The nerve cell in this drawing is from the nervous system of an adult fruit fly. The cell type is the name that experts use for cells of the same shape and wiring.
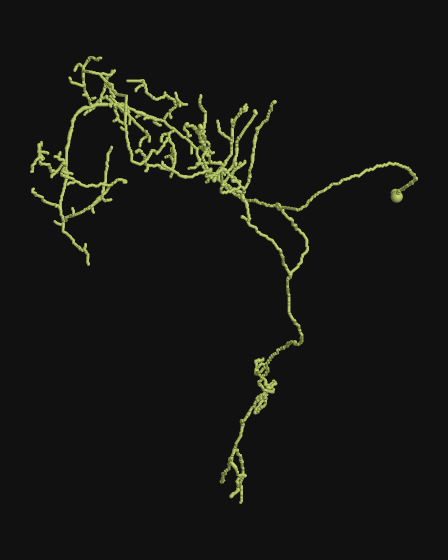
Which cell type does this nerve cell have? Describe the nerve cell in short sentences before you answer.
The picture shows dozens of branch ends. In this view it is about as wide as it is tall. Its broad class is central-brain intrinsic neuron. Its cell type is CRE079.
